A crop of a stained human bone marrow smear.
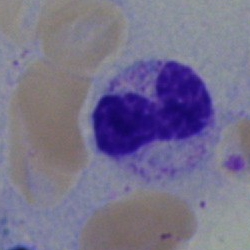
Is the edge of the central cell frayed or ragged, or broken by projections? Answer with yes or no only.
No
